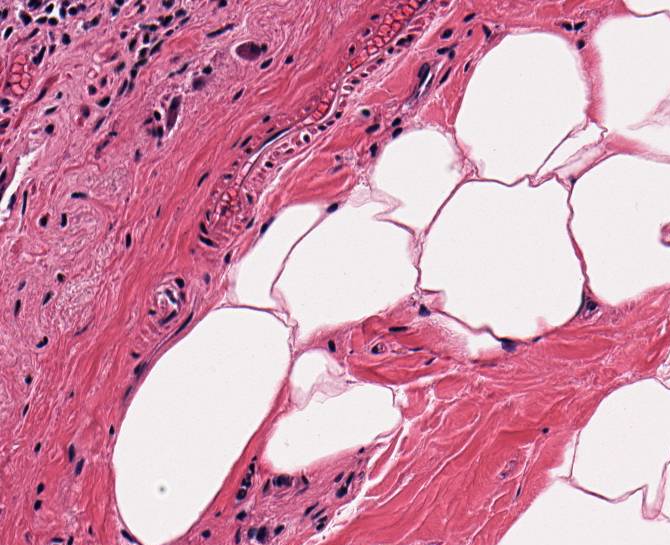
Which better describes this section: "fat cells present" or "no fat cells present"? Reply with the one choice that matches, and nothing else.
Fat cells present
